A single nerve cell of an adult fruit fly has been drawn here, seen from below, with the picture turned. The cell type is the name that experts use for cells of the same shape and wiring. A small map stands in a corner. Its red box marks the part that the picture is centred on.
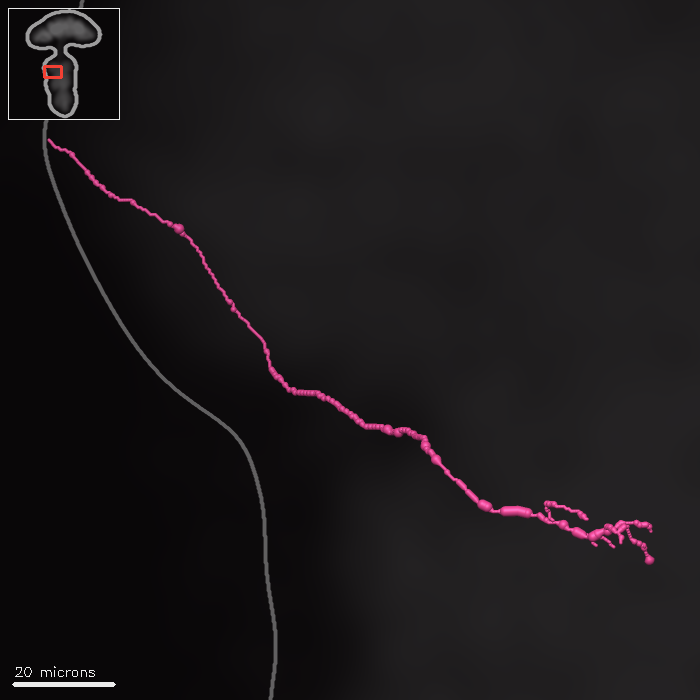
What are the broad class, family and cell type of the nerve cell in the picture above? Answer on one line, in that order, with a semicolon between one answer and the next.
sensory neuron entering the nerve cord; class gustatory; WG1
